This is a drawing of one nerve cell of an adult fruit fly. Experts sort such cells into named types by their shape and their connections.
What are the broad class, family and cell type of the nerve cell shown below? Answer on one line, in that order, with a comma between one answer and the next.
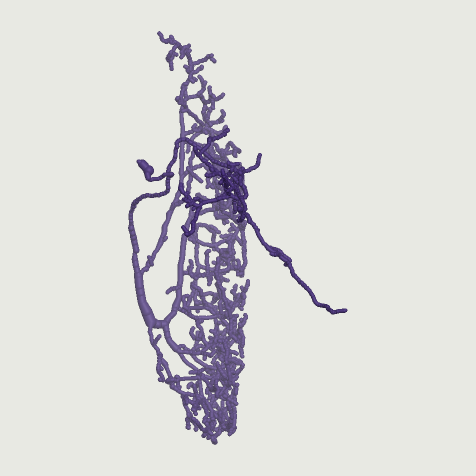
visual projection neuron, LPT, LPT52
